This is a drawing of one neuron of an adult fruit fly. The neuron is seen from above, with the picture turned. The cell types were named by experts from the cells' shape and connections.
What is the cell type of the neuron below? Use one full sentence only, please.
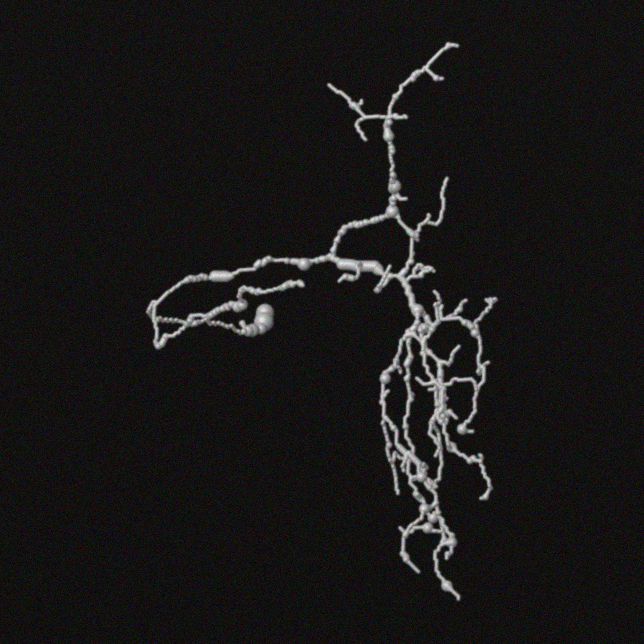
The neuron is a member of cell type CB1638.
